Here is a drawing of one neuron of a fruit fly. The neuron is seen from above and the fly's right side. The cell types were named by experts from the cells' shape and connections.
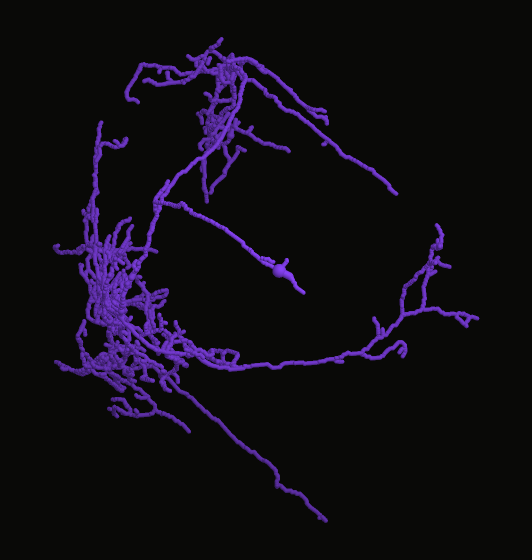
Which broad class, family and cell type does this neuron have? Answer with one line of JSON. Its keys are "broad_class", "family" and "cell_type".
{"broad_class": "central-brain intrinsic neuron", "family": "hemilineage SLPpl1", "cell_type": "PLP080"}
